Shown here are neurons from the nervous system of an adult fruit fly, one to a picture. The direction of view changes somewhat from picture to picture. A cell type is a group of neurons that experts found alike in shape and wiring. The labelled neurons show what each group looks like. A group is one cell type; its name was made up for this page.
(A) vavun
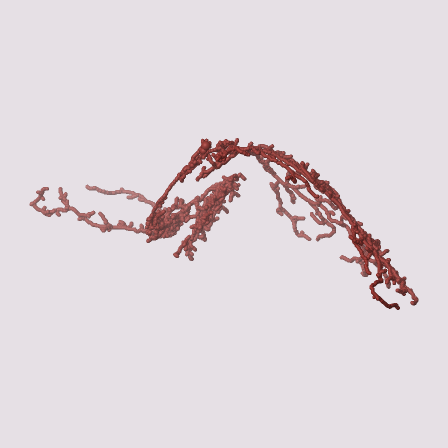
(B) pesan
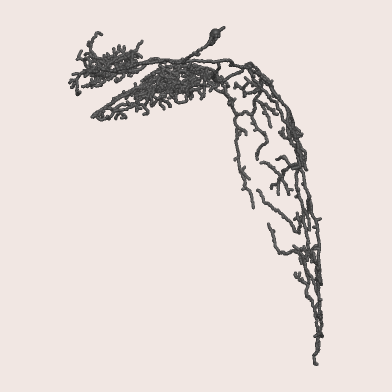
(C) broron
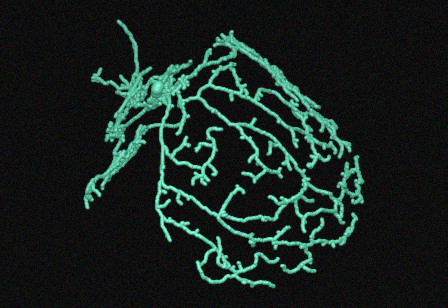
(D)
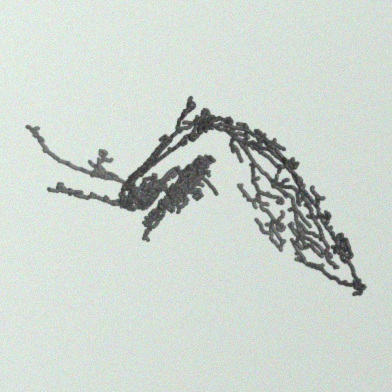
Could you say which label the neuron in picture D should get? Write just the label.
vavun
